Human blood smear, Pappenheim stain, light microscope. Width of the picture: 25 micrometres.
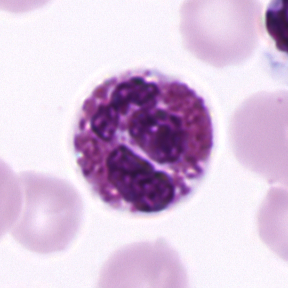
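Eosinophil: the nucleated cell at the centre, about 13 micrometres across. The nucleus is divided into several separate lobes, with dark purple, coarsely clumped chromatin. The cytoplasm is packed with coarse, reddish-violet granules.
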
